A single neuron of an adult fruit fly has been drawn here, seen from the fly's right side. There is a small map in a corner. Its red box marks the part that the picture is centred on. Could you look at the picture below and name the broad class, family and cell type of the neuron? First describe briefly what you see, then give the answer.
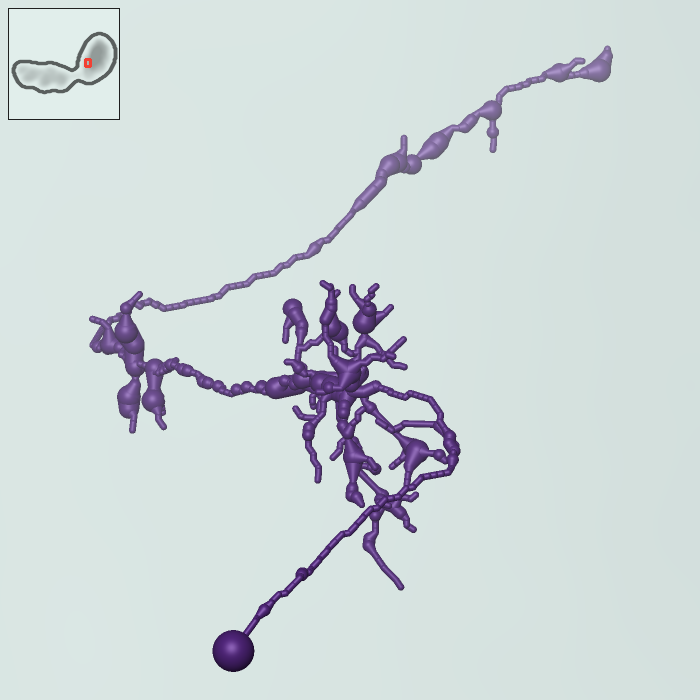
The picture shows dozens of branch ends. In this view it is about as wide as it is tall. This is an optic-lobe intrinsic neuron. Its family is Tm. The cell type is Tm4.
